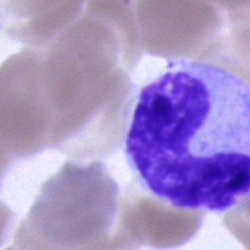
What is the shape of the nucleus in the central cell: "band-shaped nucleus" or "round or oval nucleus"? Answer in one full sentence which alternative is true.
Drawn out into a curved band, the nucleus has no separate lobes.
